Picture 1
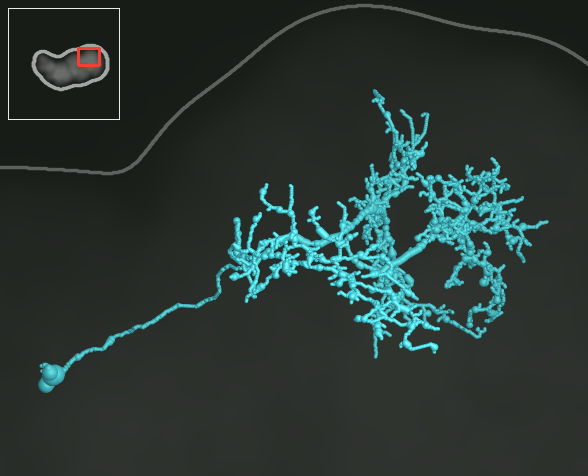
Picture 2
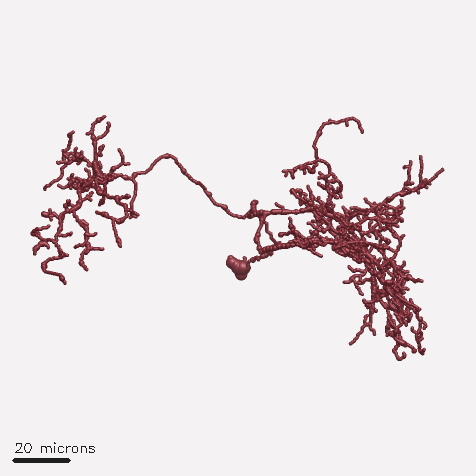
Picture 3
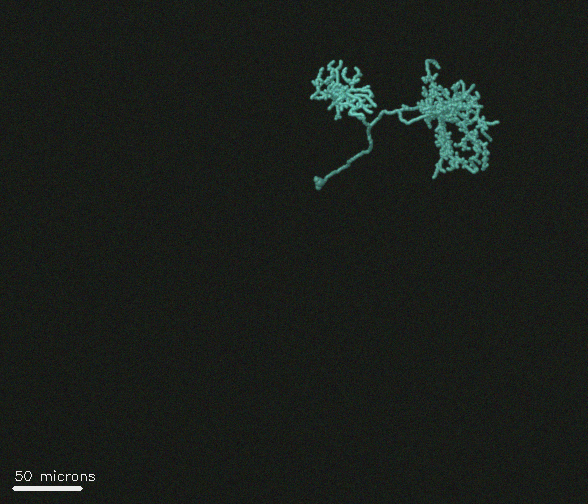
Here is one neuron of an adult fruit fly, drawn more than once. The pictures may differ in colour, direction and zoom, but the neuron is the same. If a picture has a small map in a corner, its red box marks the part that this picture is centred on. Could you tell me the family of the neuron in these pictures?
hemilineage DM4_dorsal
